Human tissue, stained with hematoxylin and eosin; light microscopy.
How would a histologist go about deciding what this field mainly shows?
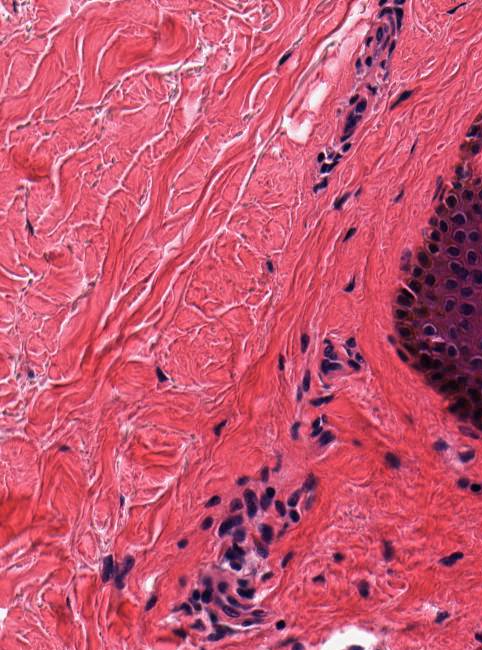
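Dermis occupies this field. Dense, deeply eosinophilic collagen bundles fill most of it; between them, fibroblast nuclei are sparse, thin and spindle-shaped.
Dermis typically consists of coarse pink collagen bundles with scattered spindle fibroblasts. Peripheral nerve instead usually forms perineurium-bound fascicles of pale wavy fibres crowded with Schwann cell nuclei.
A dark purple band of epithelial cells, nuclei crowded, lies at the right edge.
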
